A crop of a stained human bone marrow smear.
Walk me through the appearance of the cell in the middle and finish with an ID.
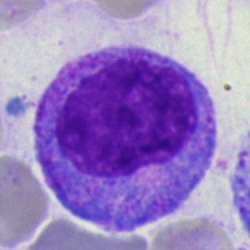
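Roughly half of this cell seems taken up by the nucleus. The cytoplasm looks bluish-purple, with fine pinkish-purple granules scattered through it. Just below the nucleus, I notice a paler zone in the cytoplasm. So this is a promyelocyte.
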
